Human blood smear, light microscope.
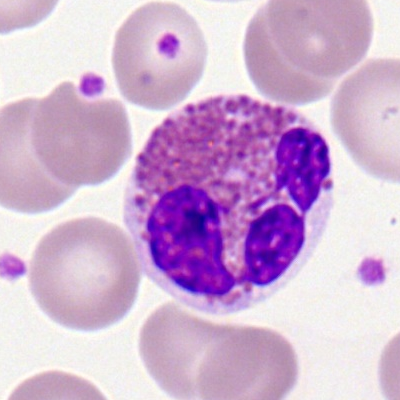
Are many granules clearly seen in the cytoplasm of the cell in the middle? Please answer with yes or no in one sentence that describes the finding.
Yes, the cytoplasm of the cell is rich in visible granules.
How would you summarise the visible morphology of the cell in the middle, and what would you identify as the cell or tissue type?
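Start with the outline: it is round and smooth. Now look at the nucleus, which is divided into three separate lobes lying along the lower and right parts of the cell. Notice the chromatin as well, dark purple and coarsely clumped. This cell is an eosinophil.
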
